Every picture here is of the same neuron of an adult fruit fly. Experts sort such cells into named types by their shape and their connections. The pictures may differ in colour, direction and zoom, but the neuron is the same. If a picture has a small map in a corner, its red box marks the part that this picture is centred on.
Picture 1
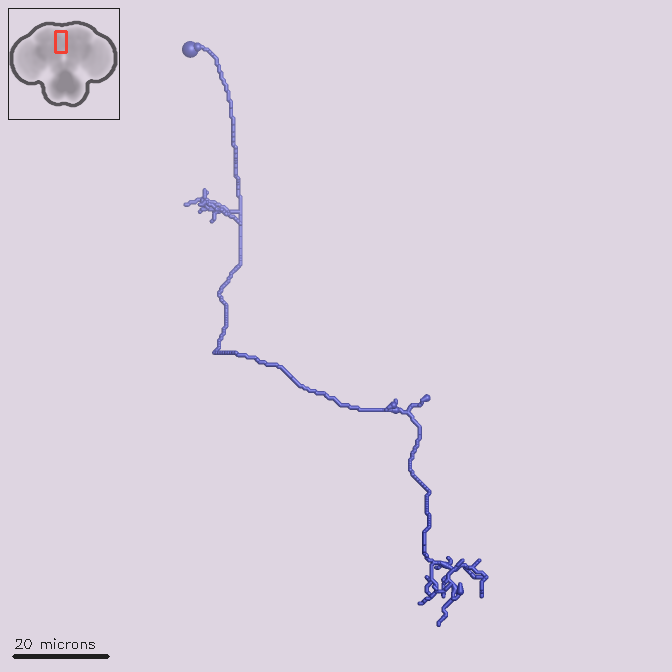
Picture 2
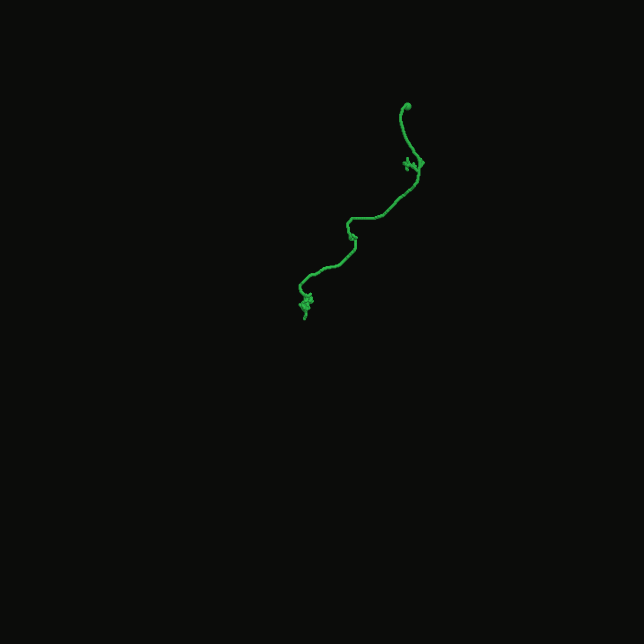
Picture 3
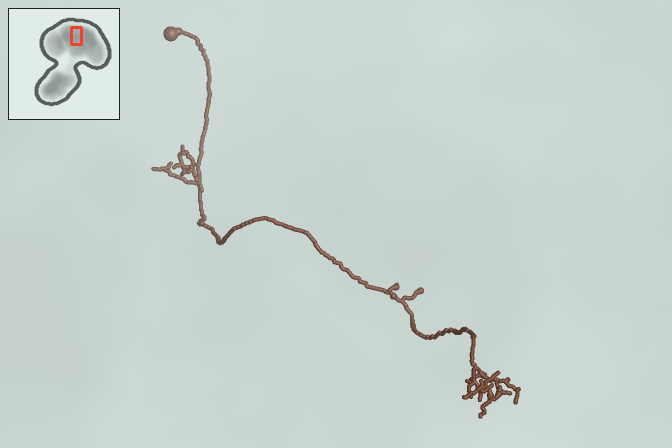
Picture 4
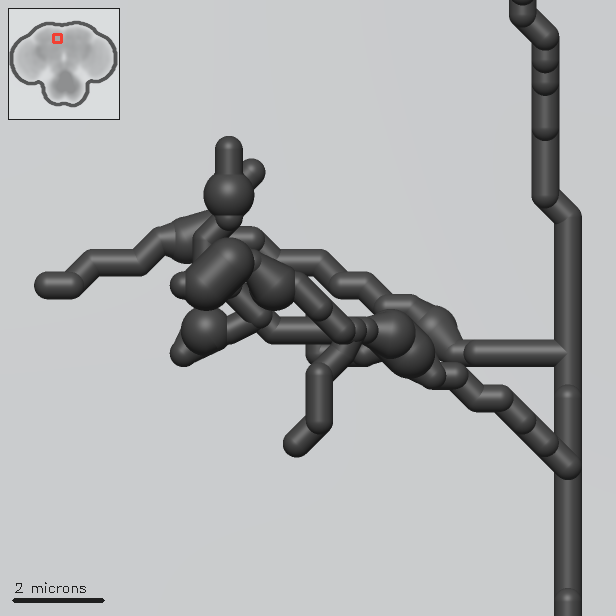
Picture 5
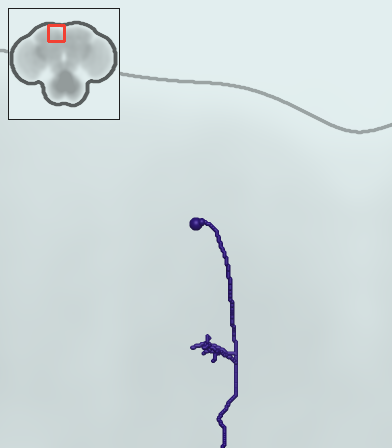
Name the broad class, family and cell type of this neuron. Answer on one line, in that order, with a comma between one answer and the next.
central-brain intrinsic neuron, class CX, PFNp_a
